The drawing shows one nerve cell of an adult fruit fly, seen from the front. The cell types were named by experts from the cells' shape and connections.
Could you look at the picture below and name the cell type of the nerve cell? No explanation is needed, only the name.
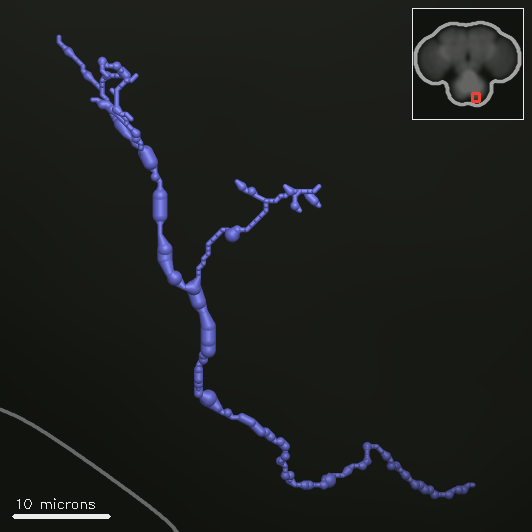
SNta29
